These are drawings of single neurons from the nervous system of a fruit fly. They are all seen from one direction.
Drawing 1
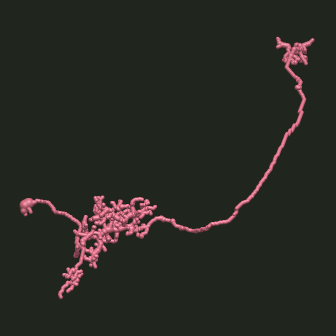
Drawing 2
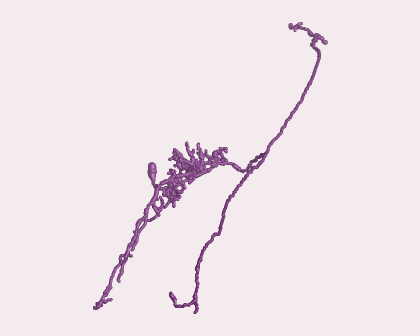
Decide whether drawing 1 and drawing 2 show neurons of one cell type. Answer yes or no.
no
